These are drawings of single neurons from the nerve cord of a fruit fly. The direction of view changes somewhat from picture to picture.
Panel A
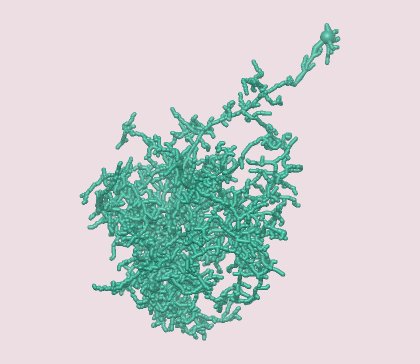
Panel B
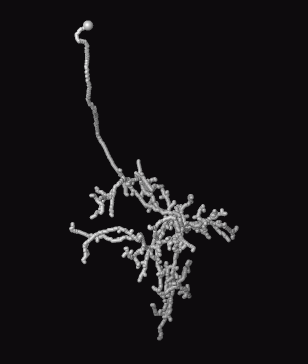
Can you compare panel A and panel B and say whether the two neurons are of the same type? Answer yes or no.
no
